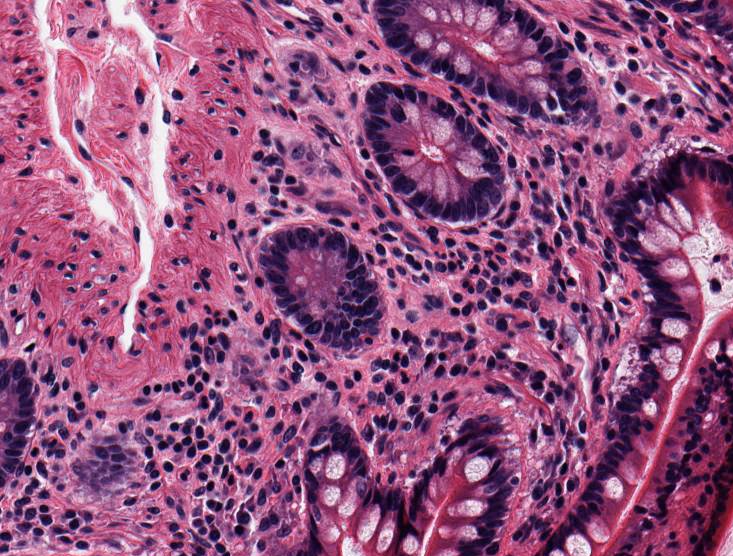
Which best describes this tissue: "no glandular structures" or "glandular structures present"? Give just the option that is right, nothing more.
Glandular structures present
